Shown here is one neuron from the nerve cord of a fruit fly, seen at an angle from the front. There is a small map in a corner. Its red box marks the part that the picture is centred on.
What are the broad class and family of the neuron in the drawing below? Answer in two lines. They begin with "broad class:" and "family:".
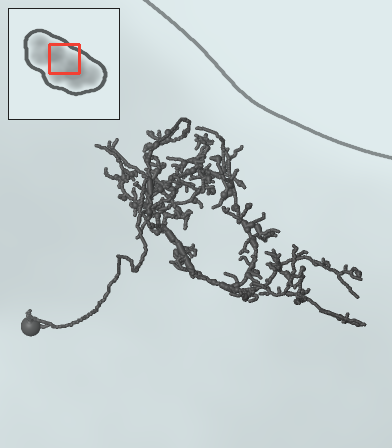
broad class: nerve-cord intrinsic neuron
family: hemilineage 02A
